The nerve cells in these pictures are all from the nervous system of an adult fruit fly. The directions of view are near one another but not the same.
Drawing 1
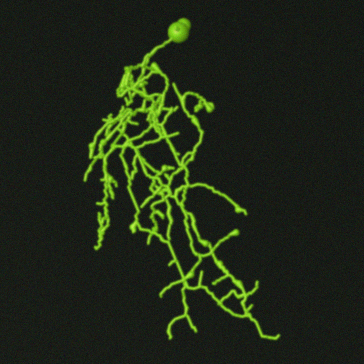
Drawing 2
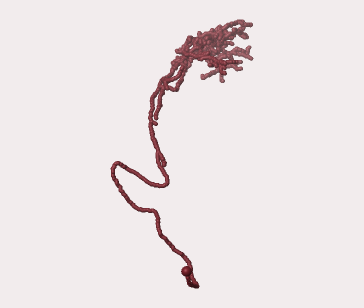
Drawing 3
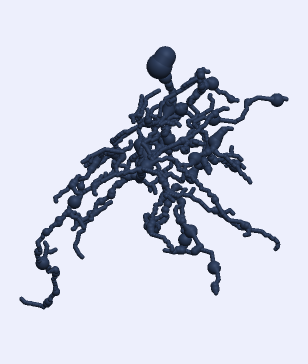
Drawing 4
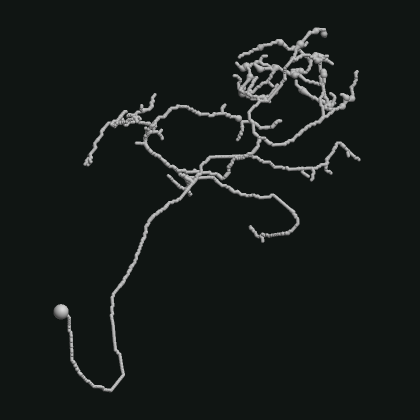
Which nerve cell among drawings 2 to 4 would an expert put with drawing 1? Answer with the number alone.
3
